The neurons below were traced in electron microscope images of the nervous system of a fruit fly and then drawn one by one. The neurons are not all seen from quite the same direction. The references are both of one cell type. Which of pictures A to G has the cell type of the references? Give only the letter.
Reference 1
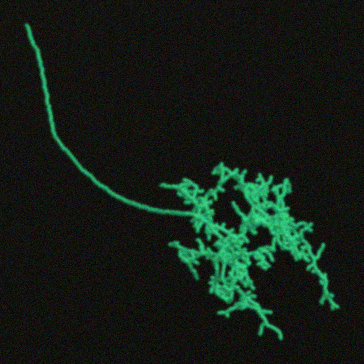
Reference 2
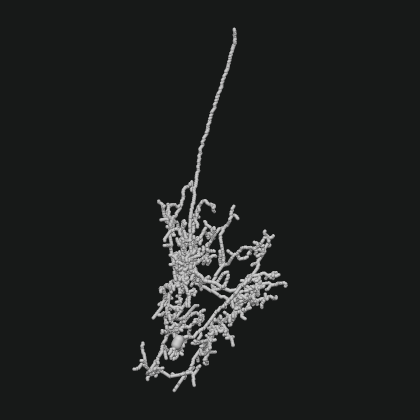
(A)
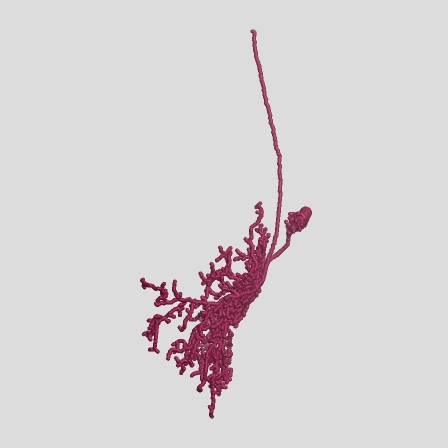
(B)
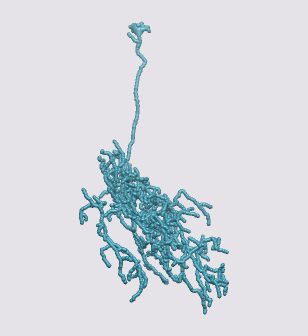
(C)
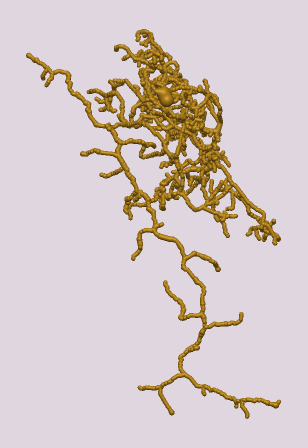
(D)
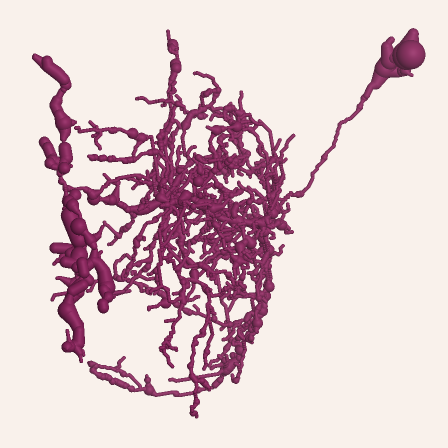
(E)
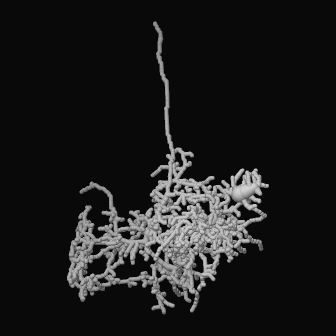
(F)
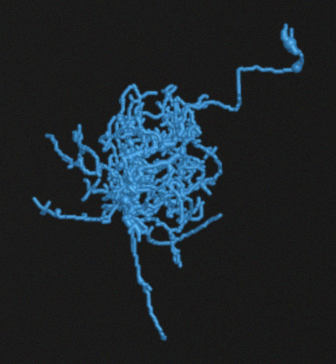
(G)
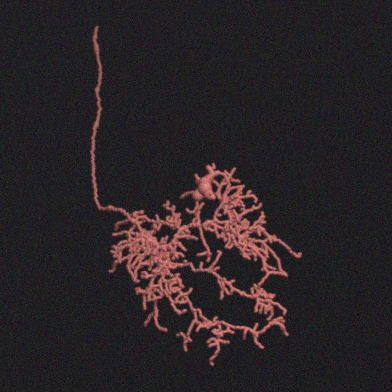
G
